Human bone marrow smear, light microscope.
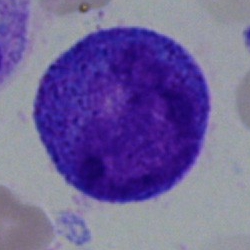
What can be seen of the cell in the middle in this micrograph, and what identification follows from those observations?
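The cell is round in outline and stains a deep blue-purple throughout. Neither coarse granules nor clear vacuoles are seen in it. It is a promyelocyte.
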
